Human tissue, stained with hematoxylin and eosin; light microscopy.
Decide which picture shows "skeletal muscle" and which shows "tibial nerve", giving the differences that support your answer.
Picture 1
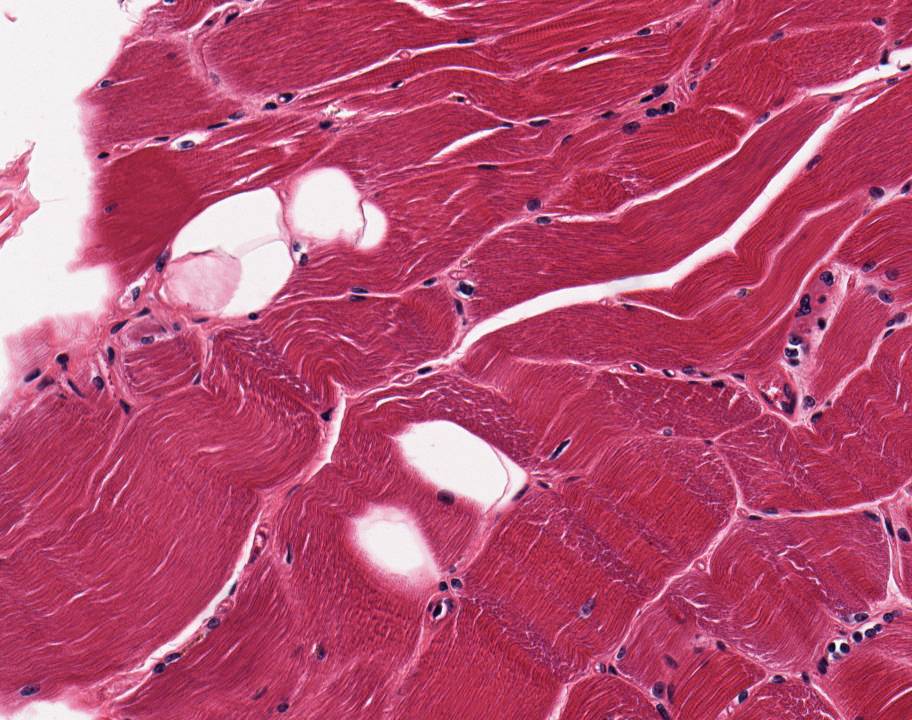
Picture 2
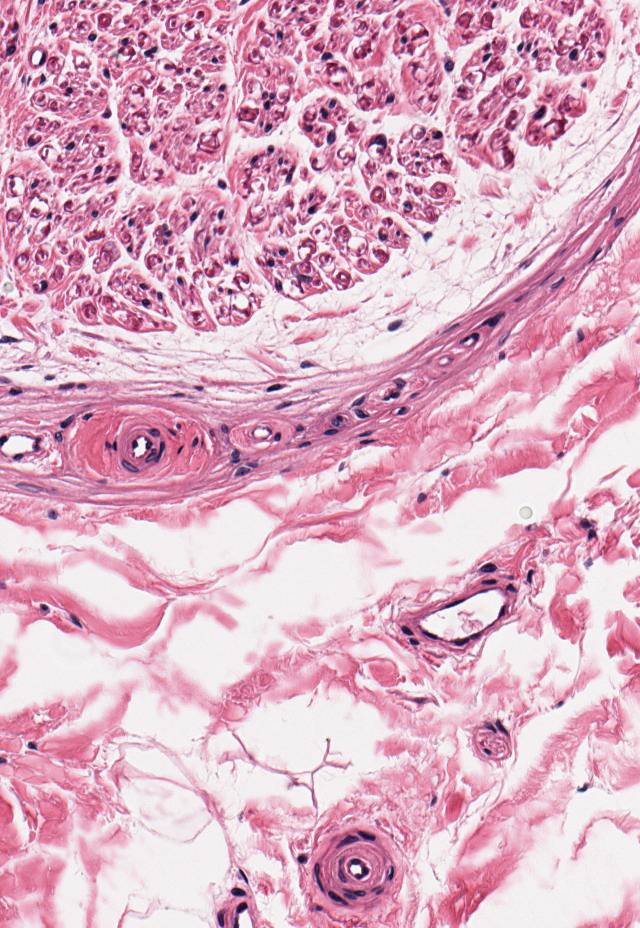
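The tibial nerve is in picture 2, skeletal muscle in picture 1. In picture 1, most fibres in the upper half run obliquely, rising left to right, and stain a deep, even red-pink. Their dark, flattened nuclei lie at fibre edges. In picture 2, a large nerve in cross section fills the upper field, its fibres appearing as small round profiles grouped into many small clusters by thin pale septa.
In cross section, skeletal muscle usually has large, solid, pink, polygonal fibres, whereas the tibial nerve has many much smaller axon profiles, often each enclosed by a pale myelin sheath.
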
